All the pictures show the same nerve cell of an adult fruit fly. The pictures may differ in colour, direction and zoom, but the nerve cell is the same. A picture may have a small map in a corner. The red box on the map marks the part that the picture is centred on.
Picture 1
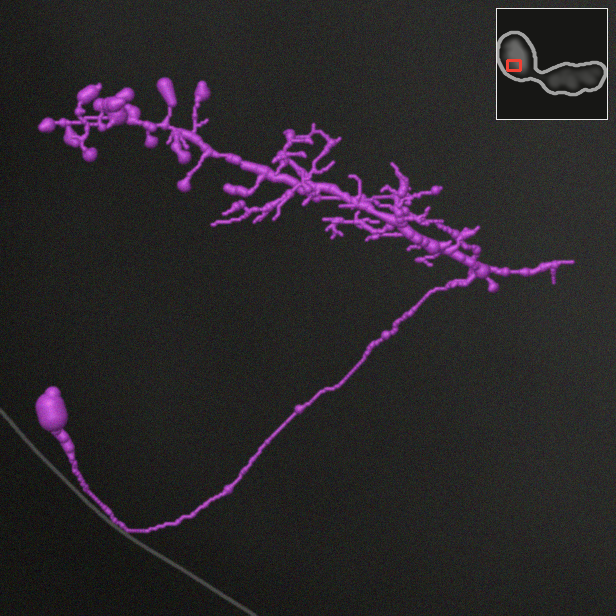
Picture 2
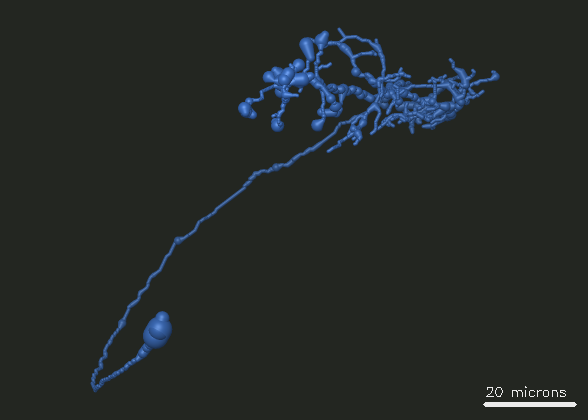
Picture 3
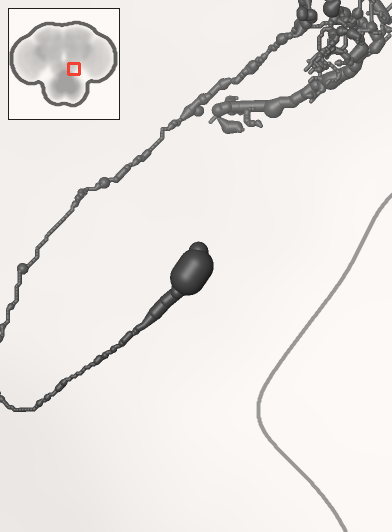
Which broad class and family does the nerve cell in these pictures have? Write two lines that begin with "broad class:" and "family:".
broad class: central-brain intrinsic neuron
family: hemilineage MD3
